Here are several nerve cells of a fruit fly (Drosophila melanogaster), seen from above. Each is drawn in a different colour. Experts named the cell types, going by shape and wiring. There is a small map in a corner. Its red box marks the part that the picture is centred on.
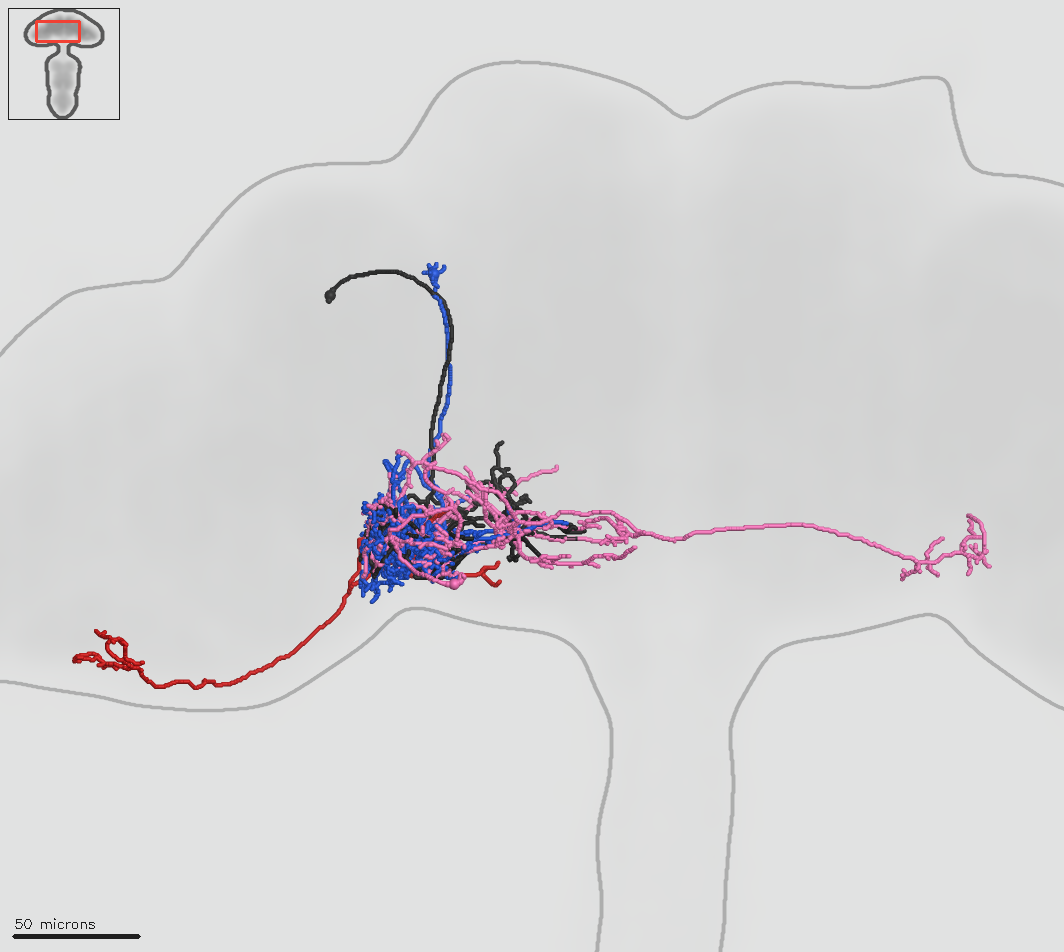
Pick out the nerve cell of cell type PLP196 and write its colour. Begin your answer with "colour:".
colour: pink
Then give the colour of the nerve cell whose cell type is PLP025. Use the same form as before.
colour: black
